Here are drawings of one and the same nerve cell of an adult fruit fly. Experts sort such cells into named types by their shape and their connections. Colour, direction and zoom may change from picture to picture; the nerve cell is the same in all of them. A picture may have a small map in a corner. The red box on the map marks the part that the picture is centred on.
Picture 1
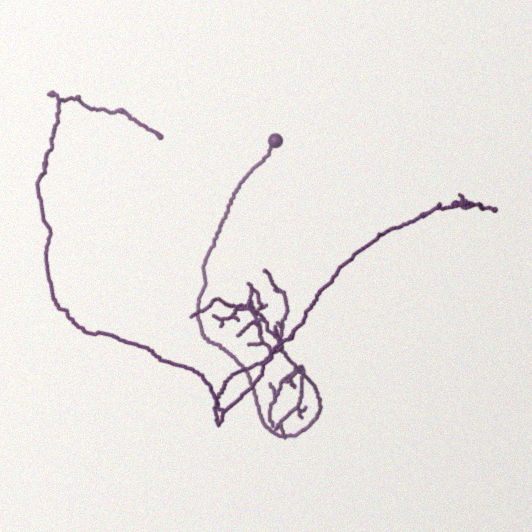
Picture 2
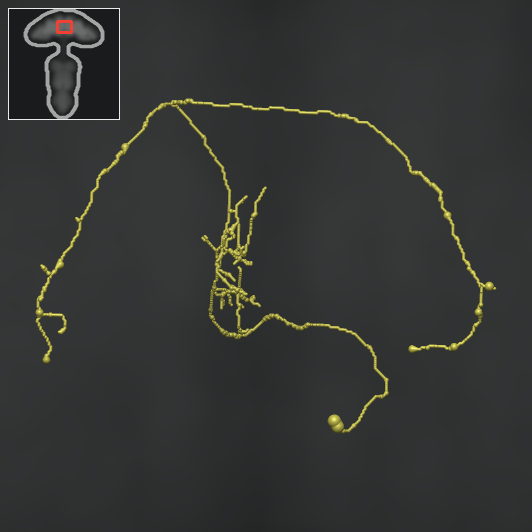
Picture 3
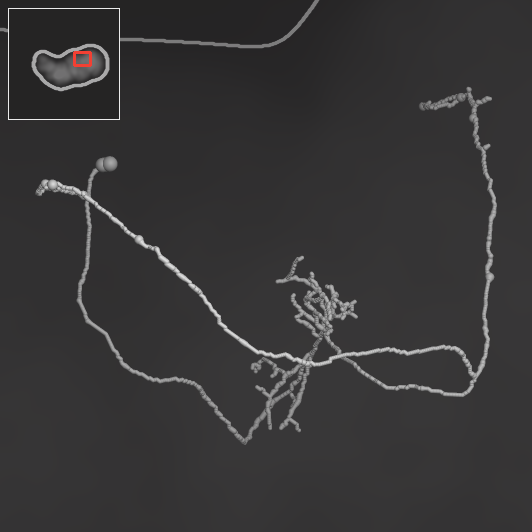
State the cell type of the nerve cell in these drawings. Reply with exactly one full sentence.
To this nerve cell applies the cell type name FS1B_b.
